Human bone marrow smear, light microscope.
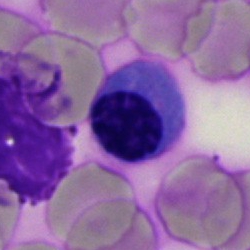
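Erythroblast, the central cell. Its outline looks smooth, round to oval. The chromatin is dark and coarsely clumped. Its cytoplasm makes a crescent, widest on the upper right, and I find no granules there.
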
